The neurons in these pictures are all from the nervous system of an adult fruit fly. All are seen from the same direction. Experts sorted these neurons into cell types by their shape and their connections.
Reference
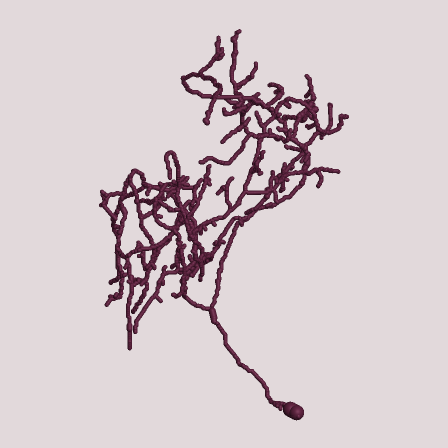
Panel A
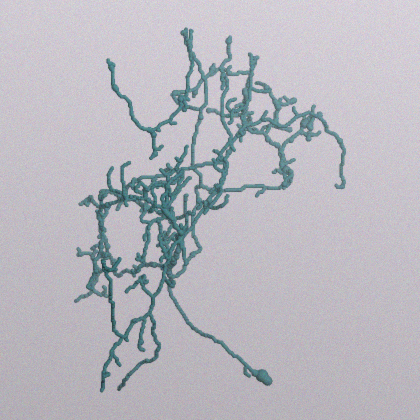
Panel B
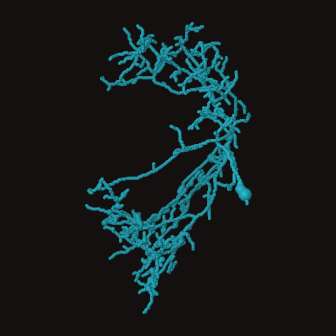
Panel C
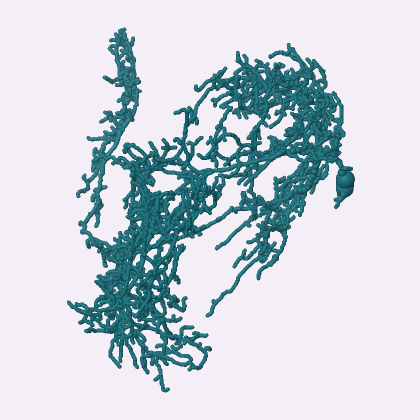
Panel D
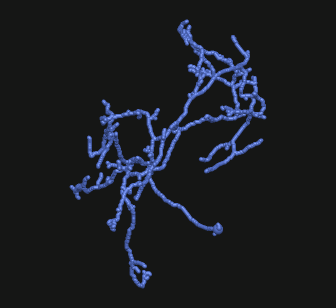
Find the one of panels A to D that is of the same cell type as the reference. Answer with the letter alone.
A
